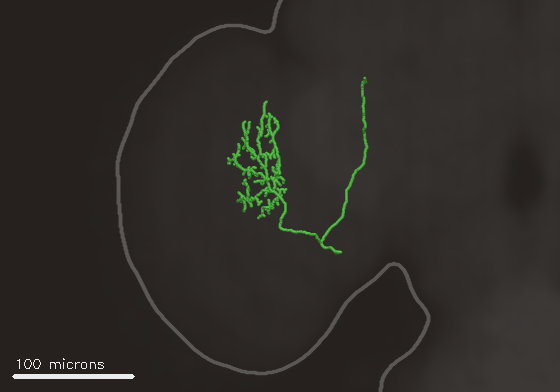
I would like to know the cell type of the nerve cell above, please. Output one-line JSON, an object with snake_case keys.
{"cell_type": "MeVP3"}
